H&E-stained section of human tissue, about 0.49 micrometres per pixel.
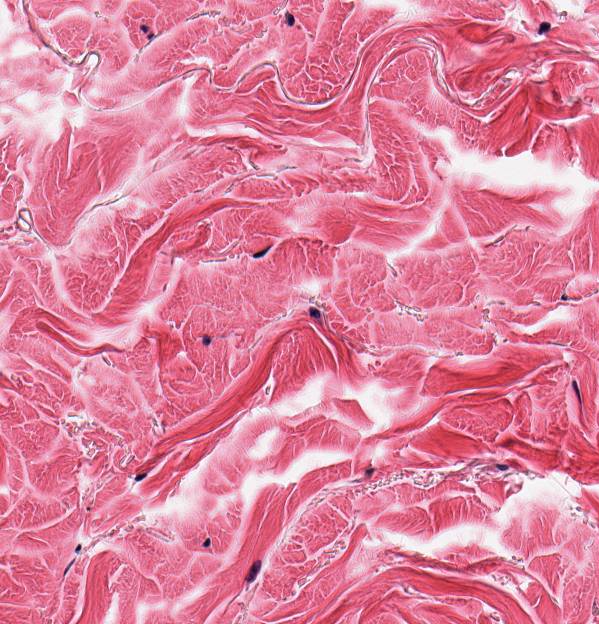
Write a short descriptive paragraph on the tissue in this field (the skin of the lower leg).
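Follow the collagen bundles and you'll see they run in many different directions, weaving in and out of one another. Many of those seen lengthwise follow a wavy course. Nuclei are sparse, just a few scattered among the bundles. Those few are small, dark and elongated, lying along the bundles in the manner of fibroblasts.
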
